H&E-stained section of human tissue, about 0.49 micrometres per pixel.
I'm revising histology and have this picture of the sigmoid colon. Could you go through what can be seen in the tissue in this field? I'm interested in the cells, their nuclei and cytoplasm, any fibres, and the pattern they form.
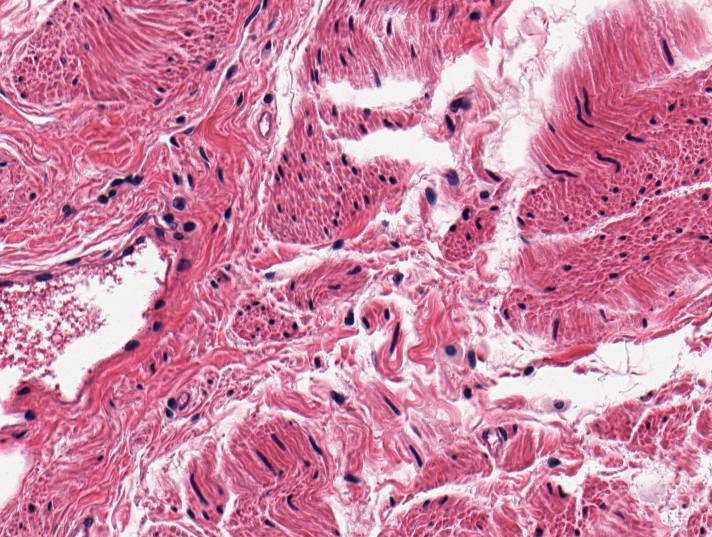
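Here it's bundles of smooth muscle cut in different planes, with connective tissue between them. Upper right, the fibres run lengthwise with elongated, wavy nuclei. Upper left and centre are cut across: stippled pink, scattered round dark nuclei. The fibres show no cross-striations.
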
